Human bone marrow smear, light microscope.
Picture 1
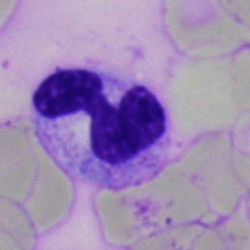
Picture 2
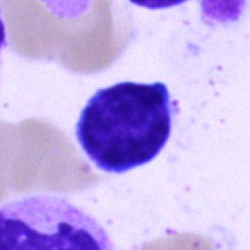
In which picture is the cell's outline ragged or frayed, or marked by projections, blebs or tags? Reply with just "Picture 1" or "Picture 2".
Picture 2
